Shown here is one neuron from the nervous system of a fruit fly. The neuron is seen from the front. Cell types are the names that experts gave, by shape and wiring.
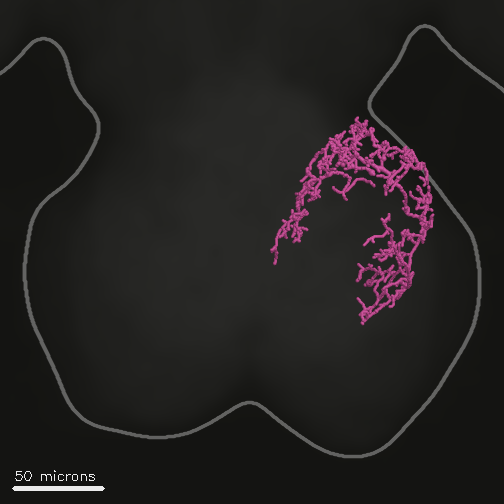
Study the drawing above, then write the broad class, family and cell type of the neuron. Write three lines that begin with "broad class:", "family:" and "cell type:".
broad class: nerve-cord intrinsic neuron
family: hemilineage 13A
cell type: IN13A028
